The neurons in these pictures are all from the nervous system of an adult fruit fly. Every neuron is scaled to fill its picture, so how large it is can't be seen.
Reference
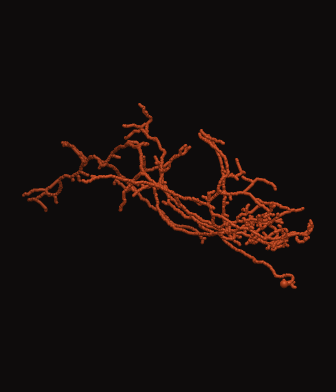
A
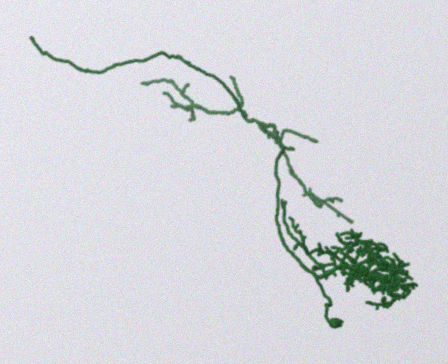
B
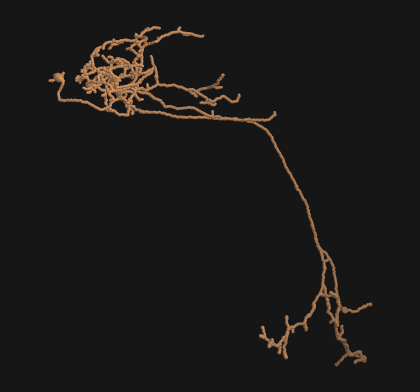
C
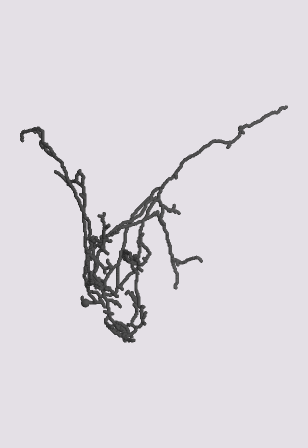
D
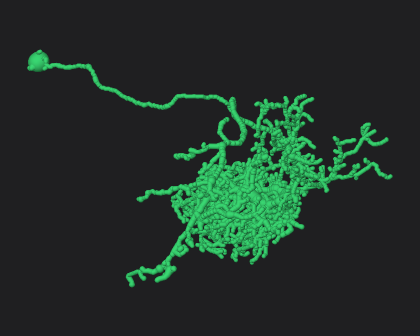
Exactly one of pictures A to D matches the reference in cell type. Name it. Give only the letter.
B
